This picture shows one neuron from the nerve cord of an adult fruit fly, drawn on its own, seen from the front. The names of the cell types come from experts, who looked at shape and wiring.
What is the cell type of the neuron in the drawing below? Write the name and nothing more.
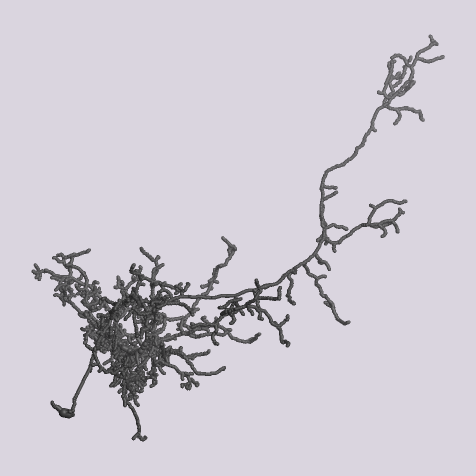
IN07B012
